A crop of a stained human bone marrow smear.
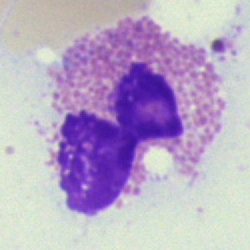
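Eosinophil, the central cell of this marrow smear. Look first at its cytoplasm, packed with coarse, round, pinkish-red granules. The chromatin is dense and stains dark purple; the lower-left nuclear lobe is larger than the upper-right one. Notice also a single clear round spot in the cytoplasm, below and to the right of the nucleus.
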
